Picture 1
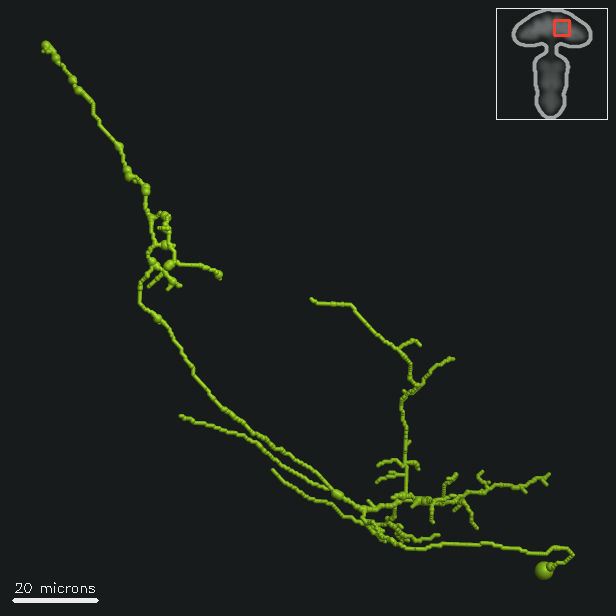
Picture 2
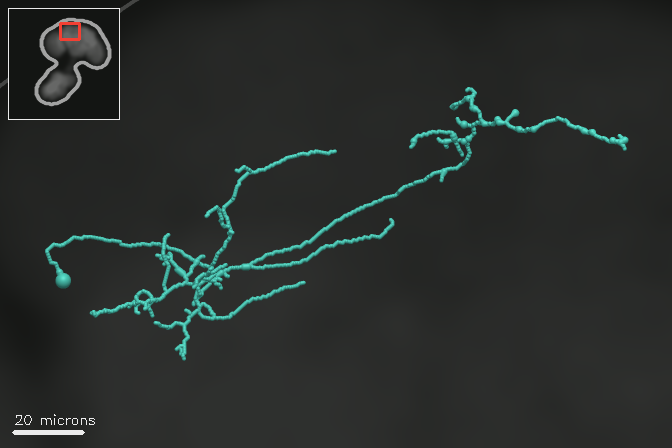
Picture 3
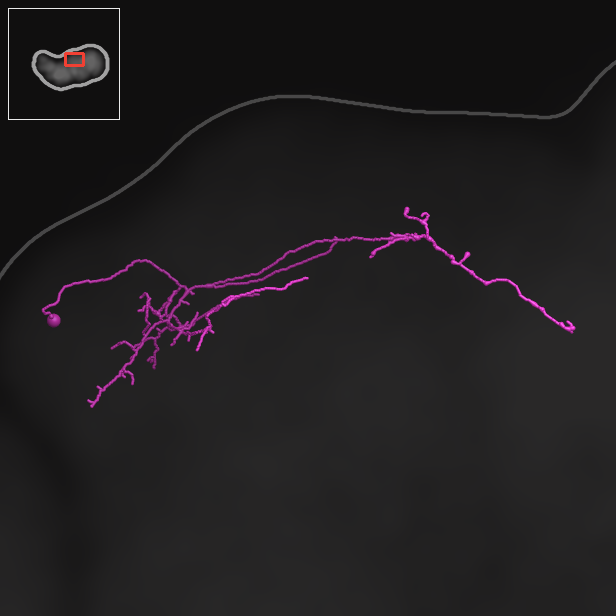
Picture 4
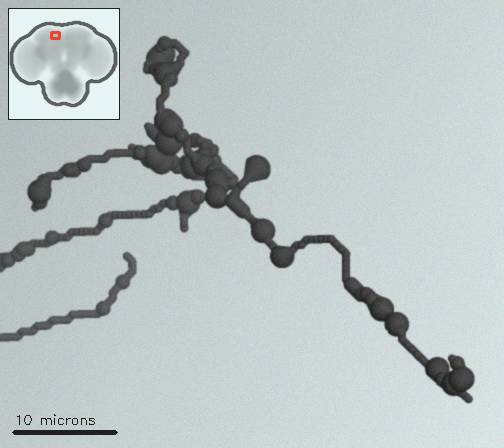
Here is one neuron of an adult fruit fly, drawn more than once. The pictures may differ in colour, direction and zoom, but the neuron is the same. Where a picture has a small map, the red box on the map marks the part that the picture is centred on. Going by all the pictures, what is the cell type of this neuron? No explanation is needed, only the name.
LHPV5g2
